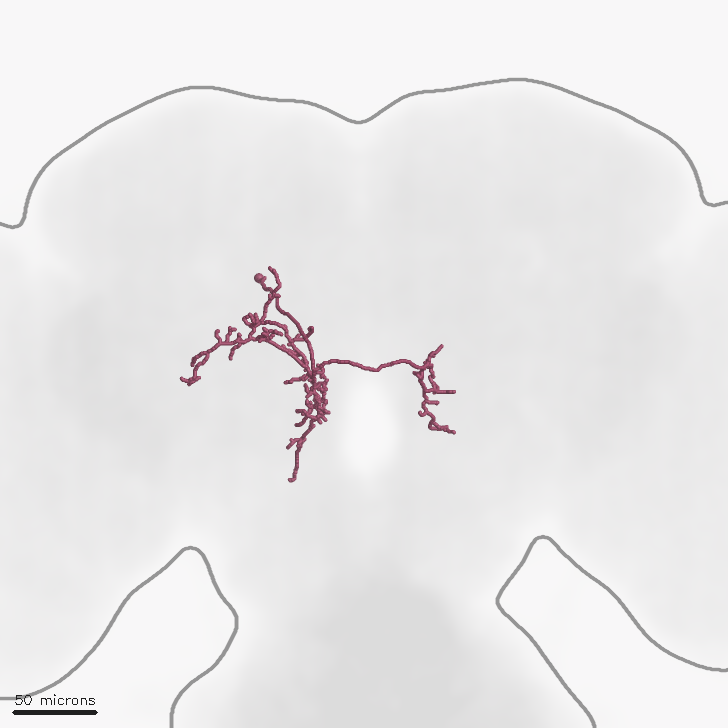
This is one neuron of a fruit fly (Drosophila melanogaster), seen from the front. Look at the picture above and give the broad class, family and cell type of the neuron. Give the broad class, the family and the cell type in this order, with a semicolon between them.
central-brain intrinsic neuron; hemilineage VLPp2; PS208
